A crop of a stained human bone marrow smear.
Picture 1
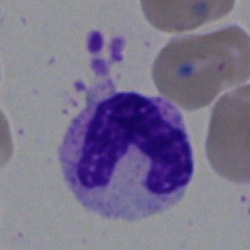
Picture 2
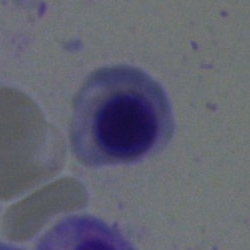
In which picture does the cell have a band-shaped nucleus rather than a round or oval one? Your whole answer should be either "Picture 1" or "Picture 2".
Picture 1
